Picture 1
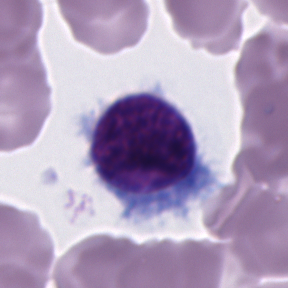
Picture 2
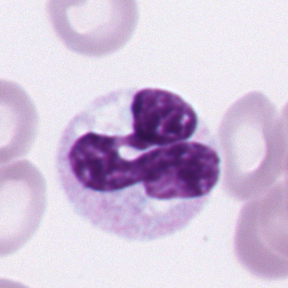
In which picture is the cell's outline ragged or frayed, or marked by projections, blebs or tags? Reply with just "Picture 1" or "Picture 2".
Picture 1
